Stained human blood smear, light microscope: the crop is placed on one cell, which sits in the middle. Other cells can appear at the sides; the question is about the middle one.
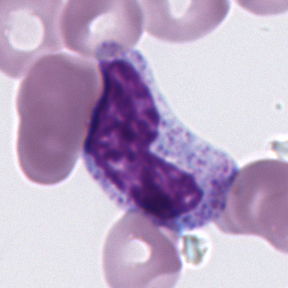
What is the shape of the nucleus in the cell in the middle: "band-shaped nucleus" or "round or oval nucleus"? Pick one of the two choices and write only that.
Band-shaped nucleus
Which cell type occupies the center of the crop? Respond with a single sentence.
The central element of this crop is a cell, namely a metamyelocyte.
